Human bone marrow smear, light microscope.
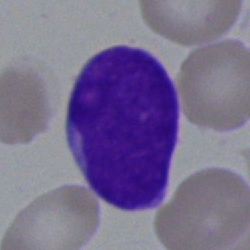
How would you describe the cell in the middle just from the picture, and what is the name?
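Shape-wise it's oval, longer from top to bottom than from side to side. Nearly the whole cell is taken up by the nucleus, whose chromatin stains dark purple and looks dense, with just faint lighter mottling. The border's smooth, with no projections. It's a blast.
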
